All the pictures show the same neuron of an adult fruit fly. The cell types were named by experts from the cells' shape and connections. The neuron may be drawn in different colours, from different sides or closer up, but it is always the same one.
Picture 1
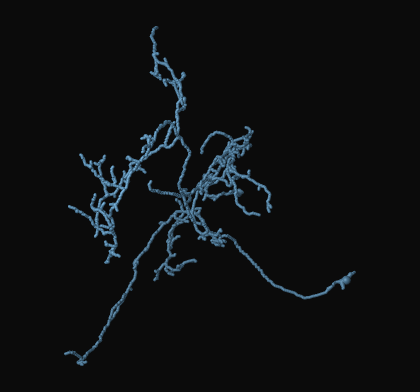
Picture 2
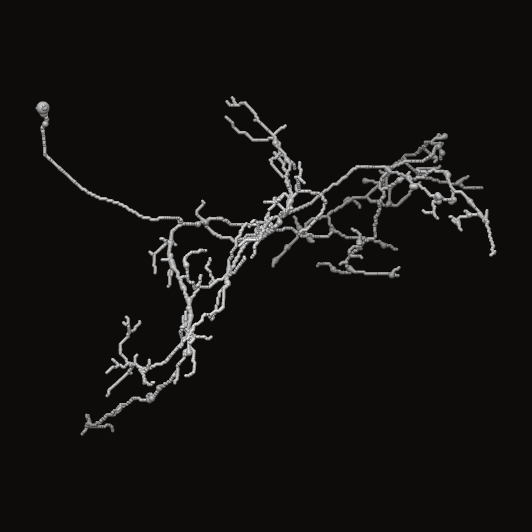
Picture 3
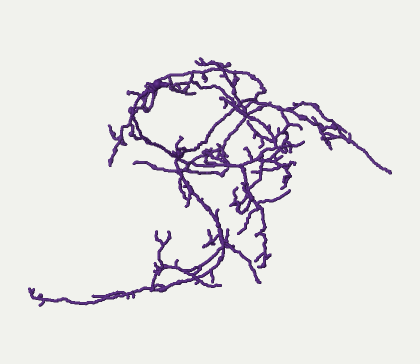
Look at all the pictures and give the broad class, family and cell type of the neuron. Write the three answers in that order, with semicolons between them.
central-brain intrinsic neuron; hemilineage VLPd&p1_posterior; SMP248_c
